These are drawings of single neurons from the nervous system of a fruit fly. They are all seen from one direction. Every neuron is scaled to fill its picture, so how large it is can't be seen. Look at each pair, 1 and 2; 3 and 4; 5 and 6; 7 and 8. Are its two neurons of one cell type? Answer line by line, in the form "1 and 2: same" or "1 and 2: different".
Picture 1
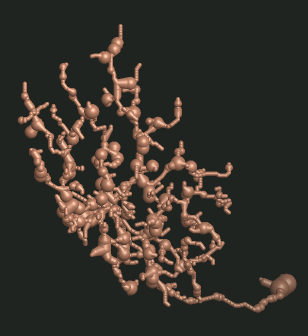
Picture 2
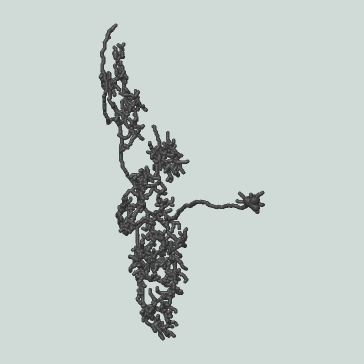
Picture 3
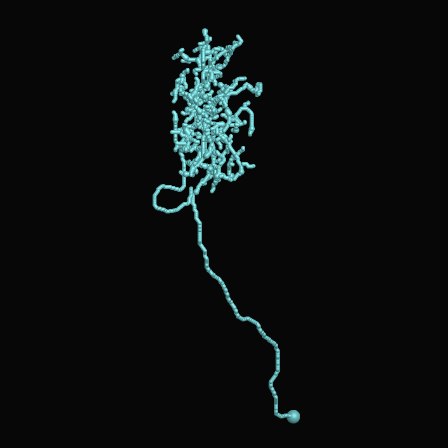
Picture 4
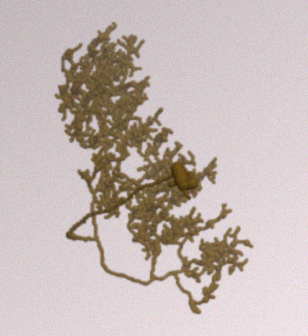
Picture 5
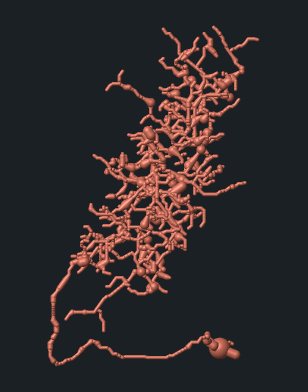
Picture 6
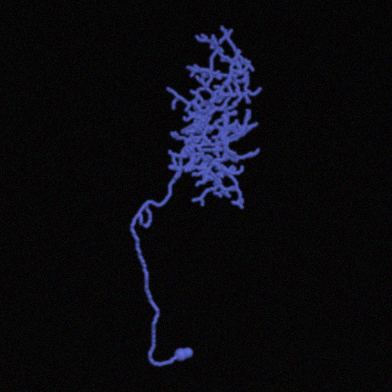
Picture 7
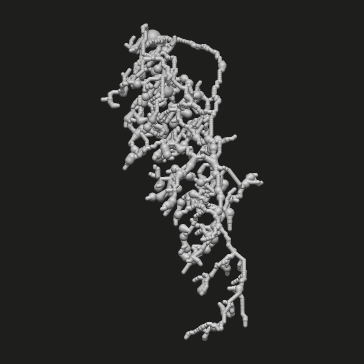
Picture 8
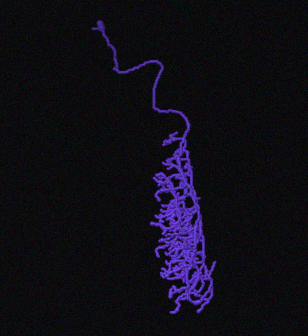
1 and 2: different
3 and 4: different
5 and 6: same
7 and 8: same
